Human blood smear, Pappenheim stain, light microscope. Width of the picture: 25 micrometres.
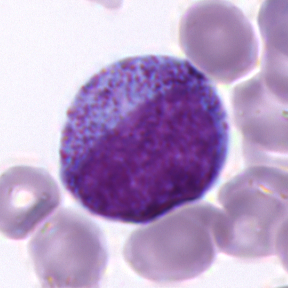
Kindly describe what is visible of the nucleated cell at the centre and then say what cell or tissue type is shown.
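Item one, the edge: round and smooth, with no surface projections. Item two, the lower right: a darker purple area fills this part of the cell. Item three, the upper left: paler, with a lilac-blue background between the granules. Conclusion: a promyelocyte.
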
